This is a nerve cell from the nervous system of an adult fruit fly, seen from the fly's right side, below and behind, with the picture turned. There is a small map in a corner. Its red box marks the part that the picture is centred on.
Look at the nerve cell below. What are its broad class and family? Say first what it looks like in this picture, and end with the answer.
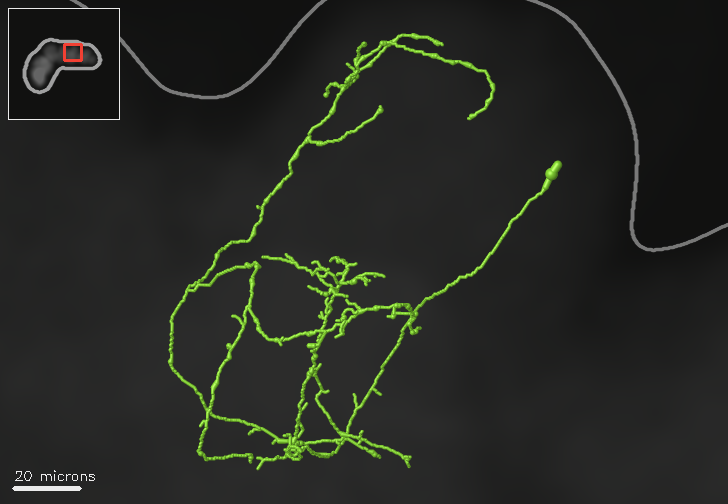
By the scale bar it is about 130 microns tall in this view. The picture shows dozens of branch ends. This is a nerve-cord intrinsic neuron. Its family is hemilineage 12B.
